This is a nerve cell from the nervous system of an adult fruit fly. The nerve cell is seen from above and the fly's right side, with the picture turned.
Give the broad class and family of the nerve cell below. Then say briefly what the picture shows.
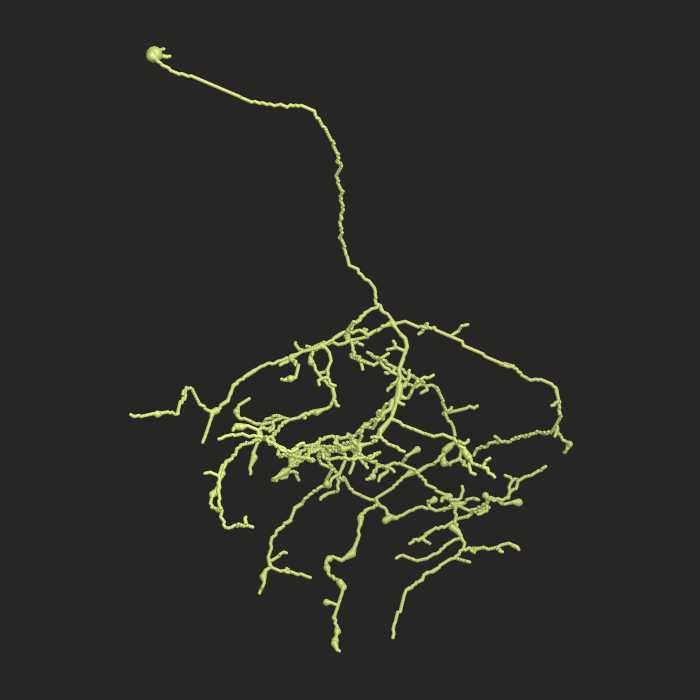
It is a nerve-cord intrinsic neuron. The family is hemilineage 14A. The cell body is at the upper left of the picture. The picture shows dozens of branch ends.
